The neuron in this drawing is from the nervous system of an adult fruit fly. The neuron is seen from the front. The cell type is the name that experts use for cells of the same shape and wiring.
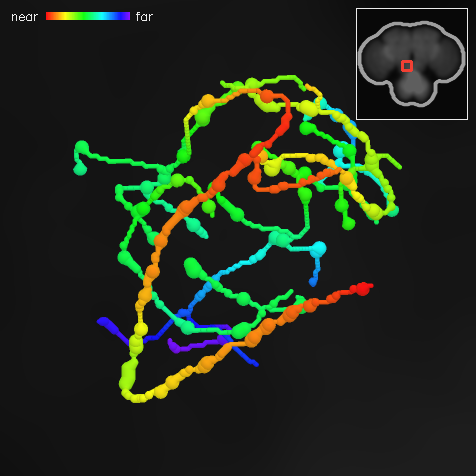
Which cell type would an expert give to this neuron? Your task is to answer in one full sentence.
The cell type held by this neuron is ENS1.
